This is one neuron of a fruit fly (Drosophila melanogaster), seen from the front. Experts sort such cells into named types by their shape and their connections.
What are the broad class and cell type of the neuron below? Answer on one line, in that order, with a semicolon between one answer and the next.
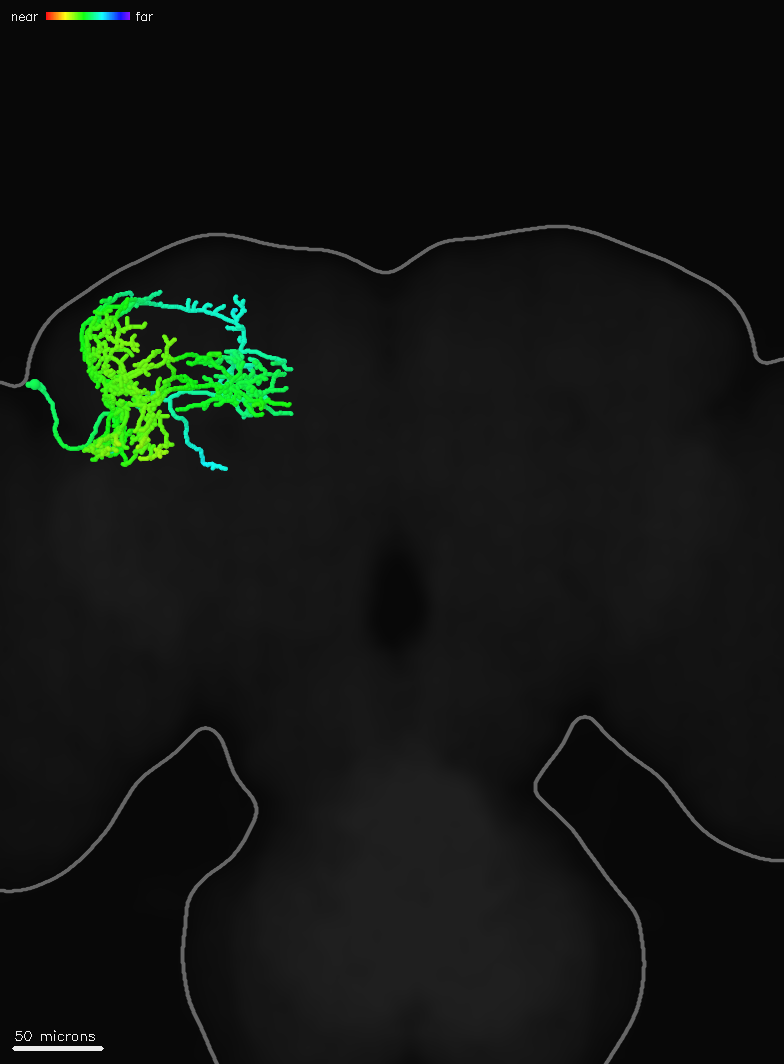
central-brain intrinsic neuron; SLP059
